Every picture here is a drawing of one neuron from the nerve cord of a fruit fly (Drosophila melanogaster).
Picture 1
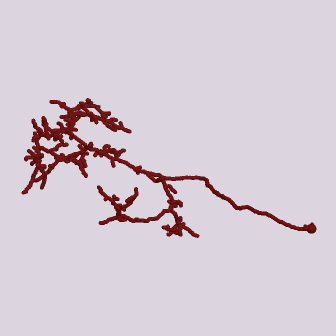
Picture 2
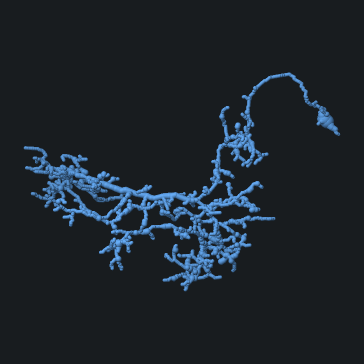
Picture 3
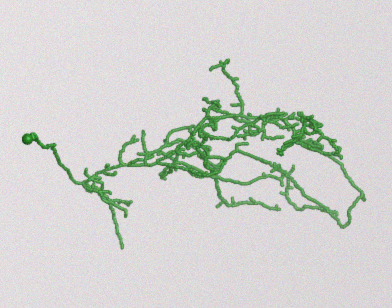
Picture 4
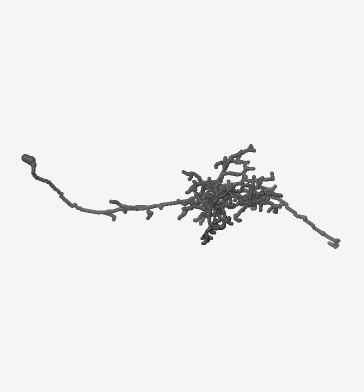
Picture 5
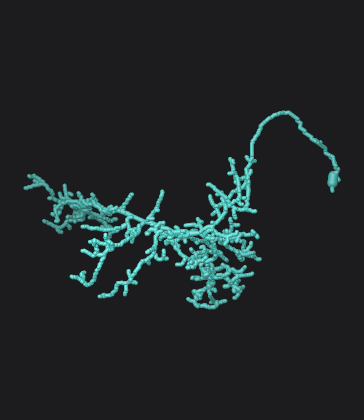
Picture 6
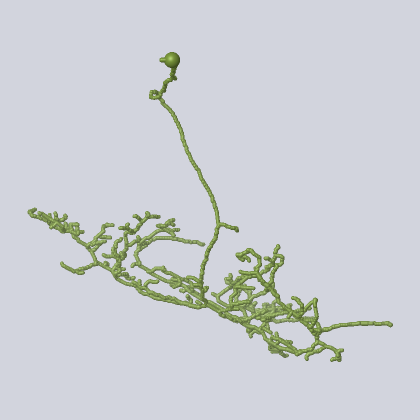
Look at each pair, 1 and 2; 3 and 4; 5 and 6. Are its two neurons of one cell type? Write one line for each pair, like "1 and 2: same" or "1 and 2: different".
1 and 2: different
3 and 4: same
5 and 6: different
